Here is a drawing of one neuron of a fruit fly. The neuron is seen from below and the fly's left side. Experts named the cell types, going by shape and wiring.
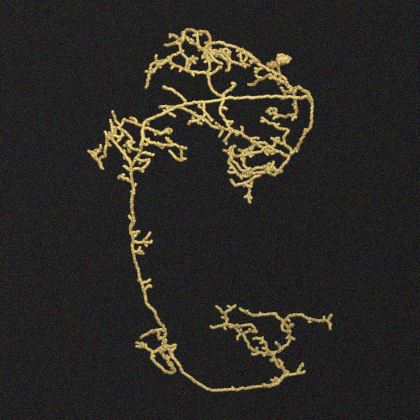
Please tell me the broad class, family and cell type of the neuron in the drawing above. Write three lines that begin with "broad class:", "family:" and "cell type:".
broad class: nerve-cord intrinsic neuron
family: hemilineage 19A
cell type: IN19A041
